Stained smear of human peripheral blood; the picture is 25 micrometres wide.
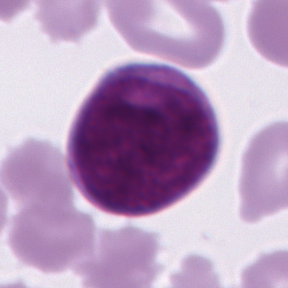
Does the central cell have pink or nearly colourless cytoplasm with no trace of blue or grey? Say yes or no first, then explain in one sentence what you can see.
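No. The cytoplasm is scant and shows only as a thin dark blue rim at the edge.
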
